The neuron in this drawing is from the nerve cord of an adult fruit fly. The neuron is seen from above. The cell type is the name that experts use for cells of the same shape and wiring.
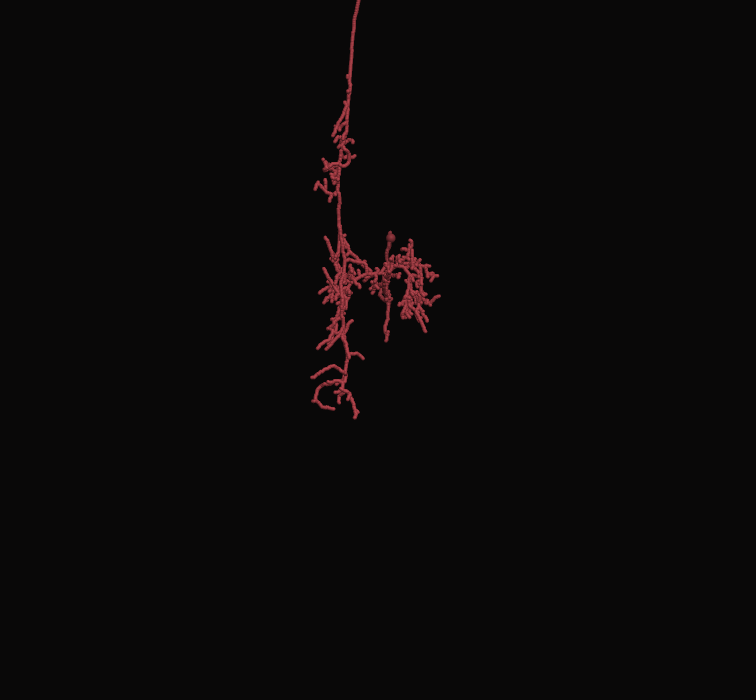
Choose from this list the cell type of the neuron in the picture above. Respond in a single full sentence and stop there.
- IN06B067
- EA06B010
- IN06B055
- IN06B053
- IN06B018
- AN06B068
It is AN06B068 that this neuron is, by cell type.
